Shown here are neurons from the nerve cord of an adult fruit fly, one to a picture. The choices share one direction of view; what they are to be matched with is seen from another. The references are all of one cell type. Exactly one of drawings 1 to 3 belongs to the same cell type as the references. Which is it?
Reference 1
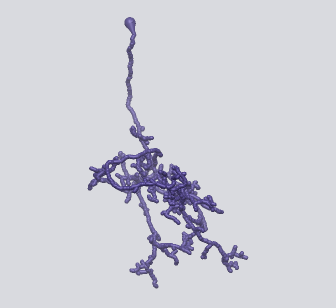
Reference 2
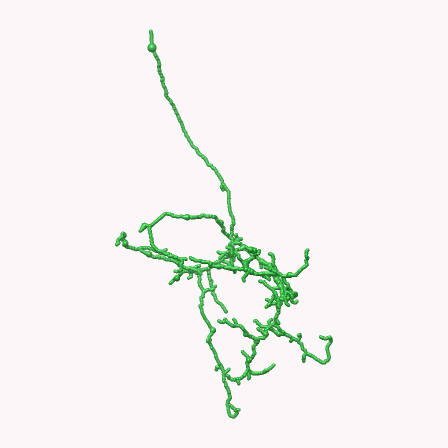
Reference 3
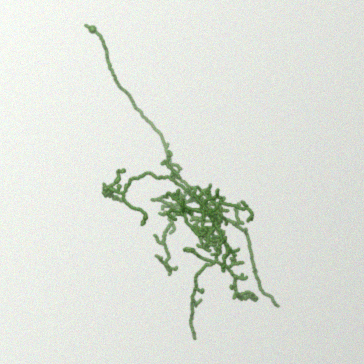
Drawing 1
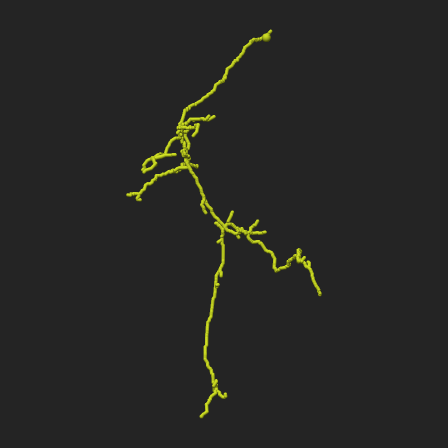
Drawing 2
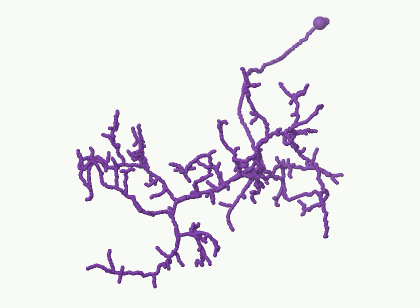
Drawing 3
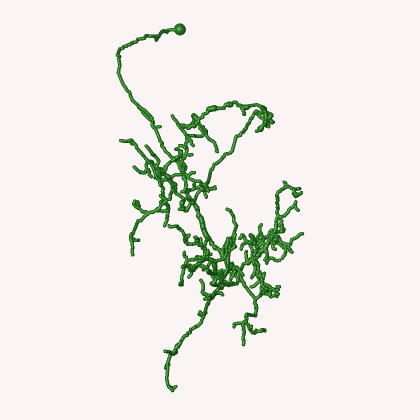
Drawing 3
